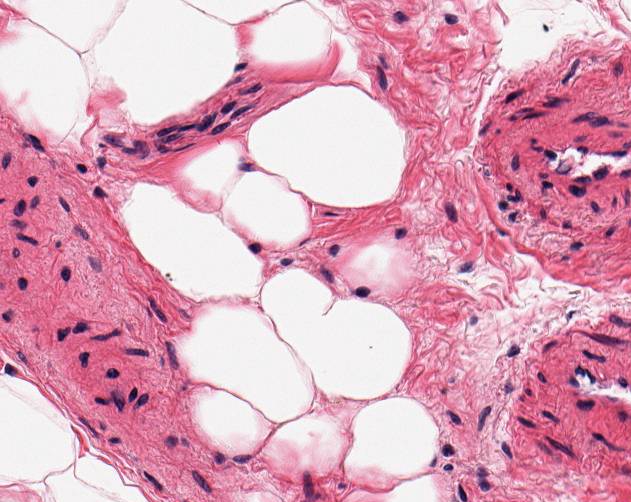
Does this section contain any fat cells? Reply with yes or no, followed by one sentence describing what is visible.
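Yes. A cluster of adipocytes, seen as large clear empty spaces with thin pink borders, fills the centre and upper left of the field.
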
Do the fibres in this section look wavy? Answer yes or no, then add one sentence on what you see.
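Yes. Wavy pink collagen fibres form the stroma between the fat cells and the bundles in the upper centre.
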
